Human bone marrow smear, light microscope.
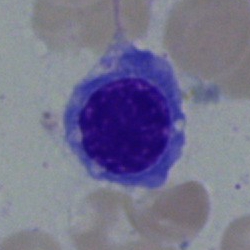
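Erythroblast, the central cell in a stained human bone marrow smear. Its nucleus fills most of the cell, leaving a moderate rim of deep blue cytoplasm. The chromatin is dark purple, scattered with small lighter spots. A thin strand extends upward from the top of the cell.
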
